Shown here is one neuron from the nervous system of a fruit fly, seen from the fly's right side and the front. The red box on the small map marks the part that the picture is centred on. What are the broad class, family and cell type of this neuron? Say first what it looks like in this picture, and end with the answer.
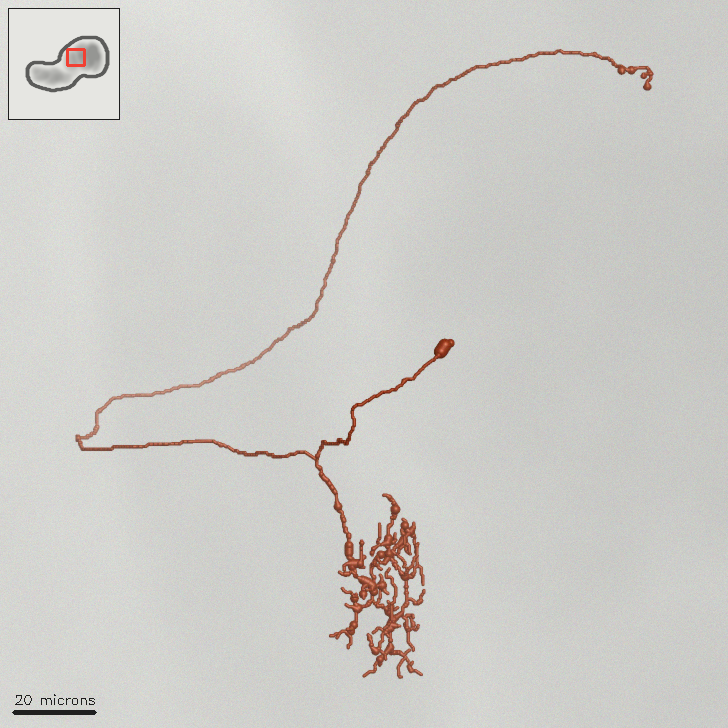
Its cell body lies in the middle of the picture. From top to bottom in the picture it spans about 160 microns. Dozens of branch ends can be seen. Its broad class is visual projection neuron. Its family is MeTu. The cell type is MeTu1.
